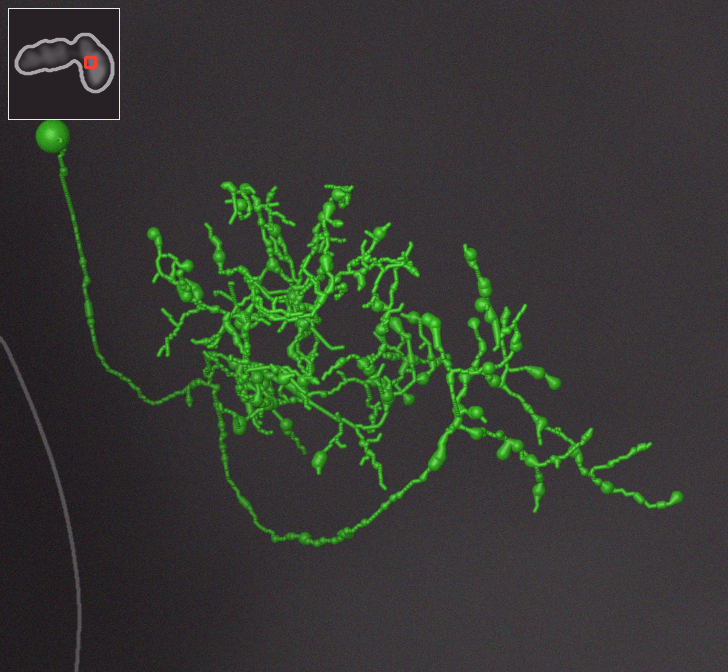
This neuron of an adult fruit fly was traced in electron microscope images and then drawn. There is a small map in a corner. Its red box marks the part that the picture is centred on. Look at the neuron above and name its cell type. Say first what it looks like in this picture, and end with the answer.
The picture shows dozens of branch ends. As drawn here it is wider than it is tall. Its broad class is central-brain intrinsic neuron. It is of cell type LHPV4b1.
